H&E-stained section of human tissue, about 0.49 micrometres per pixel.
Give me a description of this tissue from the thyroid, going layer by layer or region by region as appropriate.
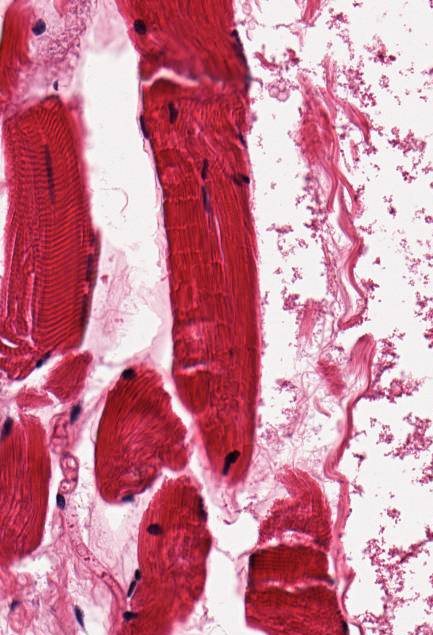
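Left two-thirds: striated muscle fibres; right third: pale, loosely textured tissue. The fibres are deep red, with fine, regular transverse cross-striations. Their nuclei sit at the fibre edges, small, dark, flattened. Between fibres, just scanty pale pink loose connective tissue, a few small nuclei scattered.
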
